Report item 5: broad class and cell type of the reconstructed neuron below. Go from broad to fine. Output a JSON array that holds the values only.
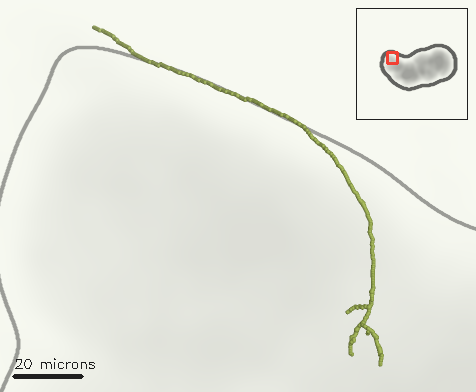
["sensory neuron entering the nerve cord", "SNxx03"]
